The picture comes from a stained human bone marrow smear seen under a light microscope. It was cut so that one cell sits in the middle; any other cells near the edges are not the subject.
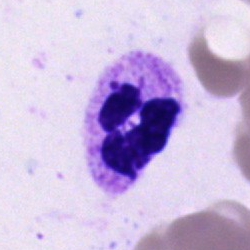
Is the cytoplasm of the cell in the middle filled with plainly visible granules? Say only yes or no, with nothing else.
Yes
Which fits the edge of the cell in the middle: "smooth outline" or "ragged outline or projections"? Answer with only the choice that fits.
Smooth outline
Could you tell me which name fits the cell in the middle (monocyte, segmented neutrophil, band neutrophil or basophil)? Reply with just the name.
segmented neutrophil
